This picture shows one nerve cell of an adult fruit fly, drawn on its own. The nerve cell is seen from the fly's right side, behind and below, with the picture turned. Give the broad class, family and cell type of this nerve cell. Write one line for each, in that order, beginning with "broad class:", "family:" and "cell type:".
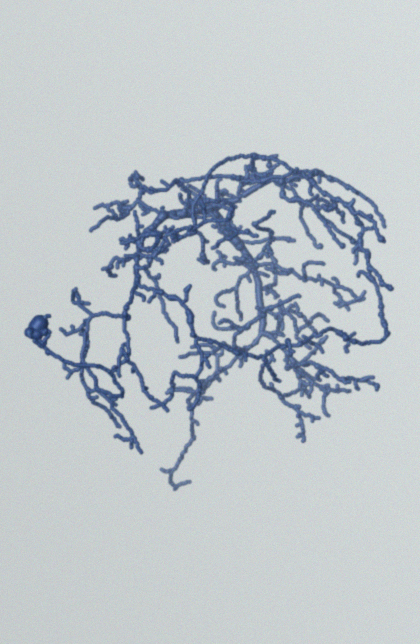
broad class: nerve-cord intrinsic neuron
family: hemilineage 03A
cell type: IN03A022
